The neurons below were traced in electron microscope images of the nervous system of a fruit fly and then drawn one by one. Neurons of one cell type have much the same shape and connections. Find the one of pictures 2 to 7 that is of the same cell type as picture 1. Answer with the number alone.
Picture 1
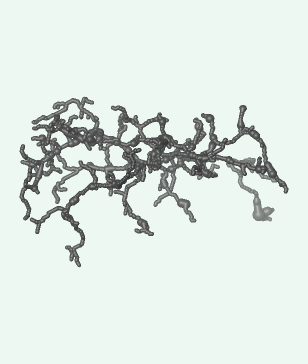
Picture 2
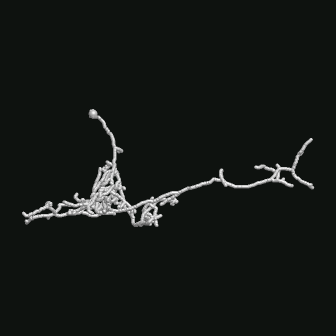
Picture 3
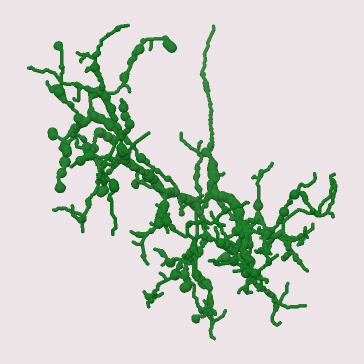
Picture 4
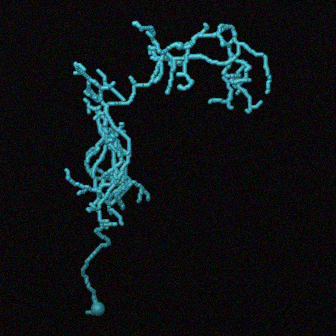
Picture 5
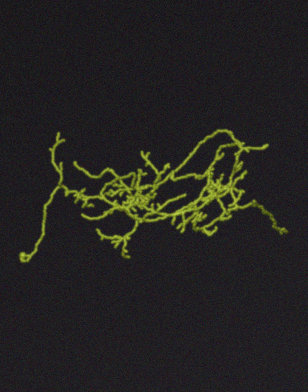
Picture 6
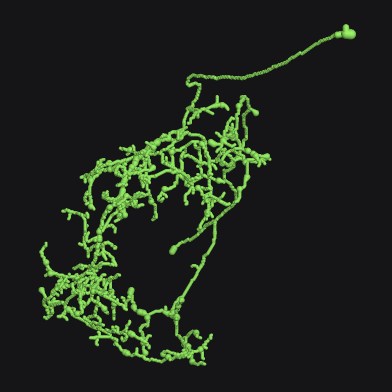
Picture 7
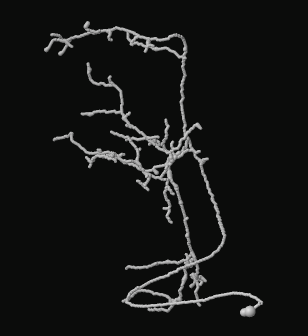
3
